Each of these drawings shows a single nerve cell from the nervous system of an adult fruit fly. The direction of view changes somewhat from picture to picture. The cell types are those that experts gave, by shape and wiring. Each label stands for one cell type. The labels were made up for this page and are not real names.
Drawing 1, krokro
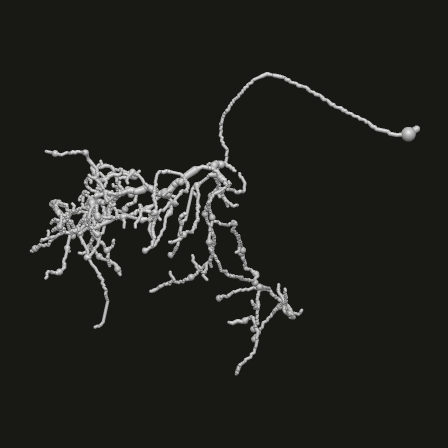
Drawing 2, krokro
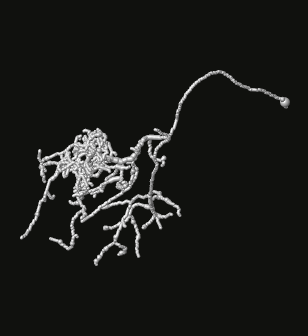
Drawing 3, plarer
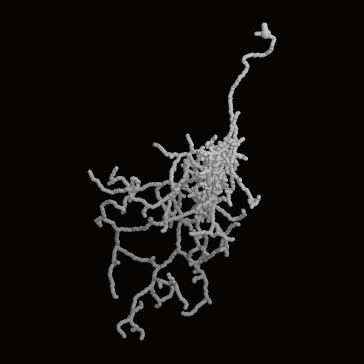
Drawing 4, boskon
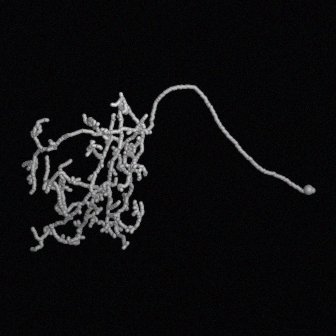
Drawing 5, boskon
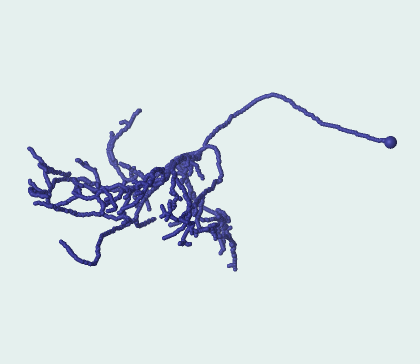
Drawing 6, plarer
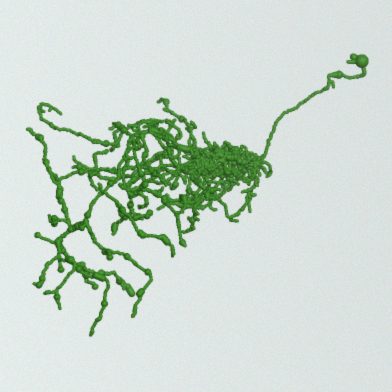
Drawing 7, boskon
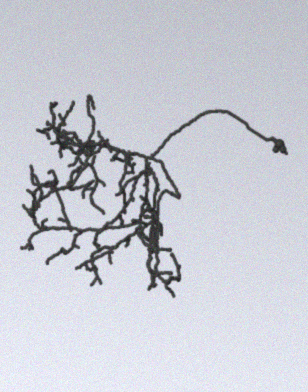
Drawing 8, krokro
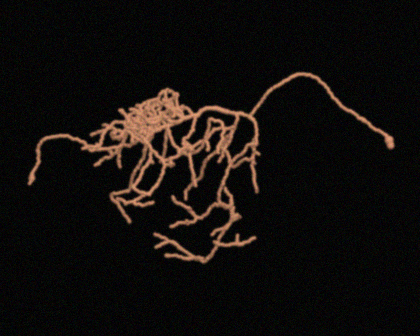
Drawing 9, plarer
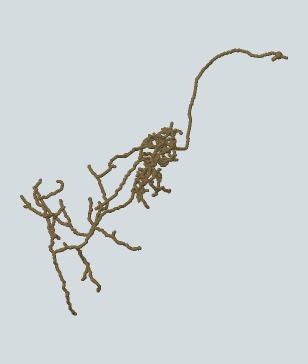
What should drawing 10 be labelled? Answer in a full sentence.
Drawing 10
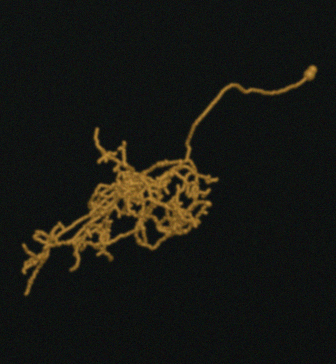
It belongs to boskon.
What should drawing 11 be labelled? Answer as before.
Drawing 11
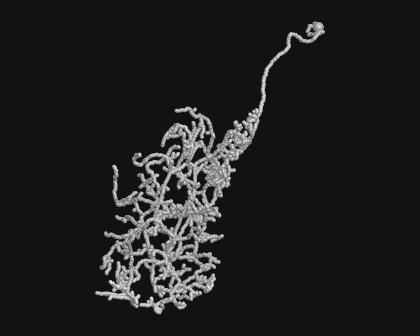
It belongs to plarer.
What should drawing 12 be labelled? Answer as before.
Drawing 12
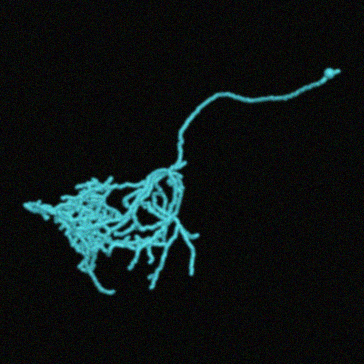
It belongs to krokro.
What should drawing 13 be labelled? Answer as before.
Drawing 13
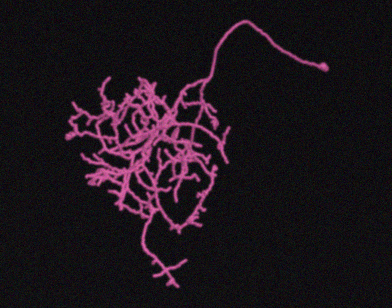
It belongs to boskon.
